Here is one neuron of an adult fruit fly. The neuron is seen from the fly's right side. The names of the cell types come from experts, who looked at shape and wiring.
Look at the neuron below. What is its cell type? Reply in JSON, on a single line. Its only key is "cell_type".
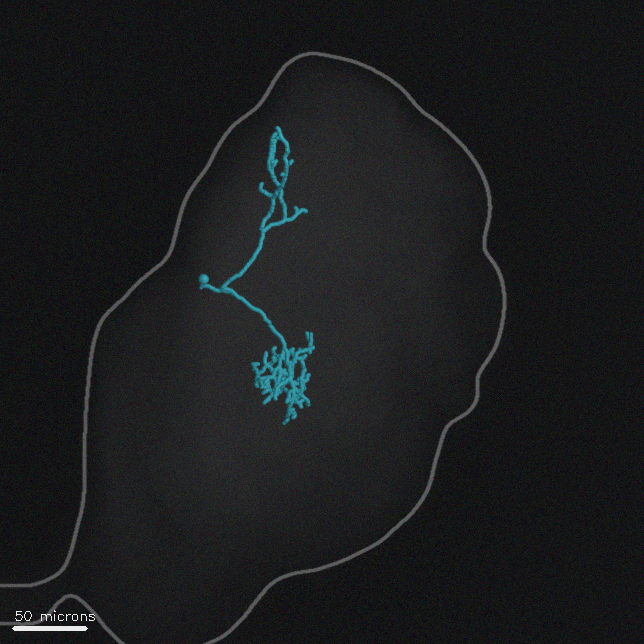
{"cell_type": "LoVP11"}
